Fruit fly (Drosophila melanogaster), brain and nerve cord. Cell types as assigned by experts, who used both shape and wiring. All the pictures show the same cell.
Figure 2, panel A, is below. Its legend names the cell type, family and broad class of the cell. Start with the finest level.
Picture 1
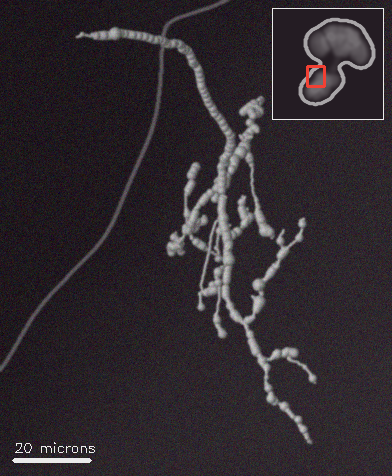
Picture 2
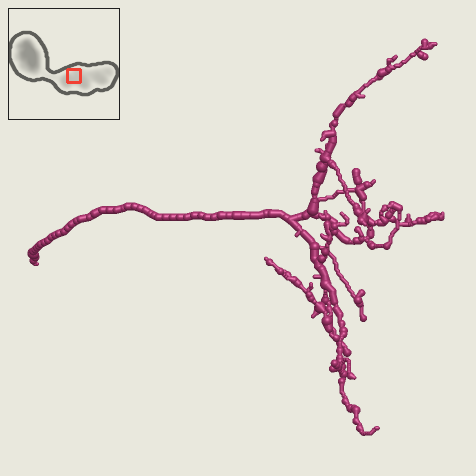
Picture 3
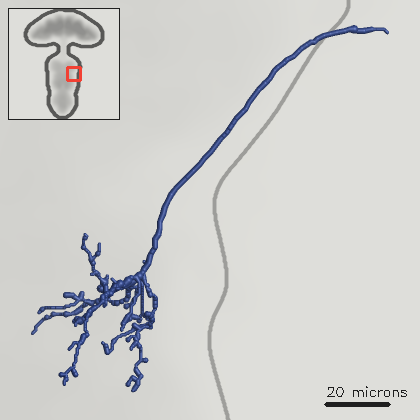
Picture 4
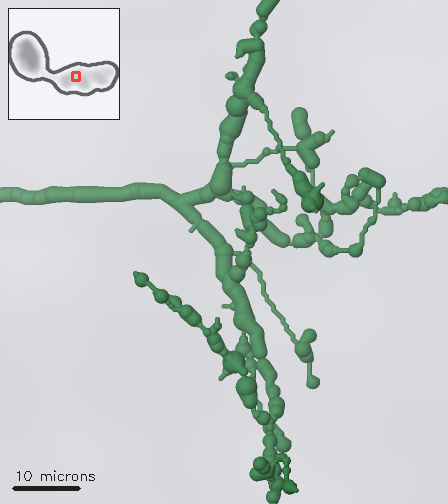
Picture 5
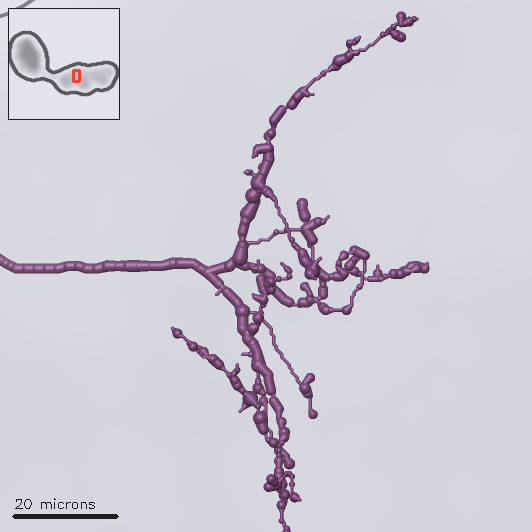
SNpp09; class mechanosensory proprioceptive; sensory neuron entering the nerve cord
